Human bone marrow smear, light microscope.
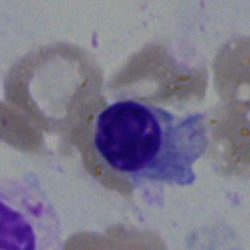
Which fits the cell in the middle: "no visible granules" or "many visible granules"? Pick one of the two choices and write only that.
No visible granules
